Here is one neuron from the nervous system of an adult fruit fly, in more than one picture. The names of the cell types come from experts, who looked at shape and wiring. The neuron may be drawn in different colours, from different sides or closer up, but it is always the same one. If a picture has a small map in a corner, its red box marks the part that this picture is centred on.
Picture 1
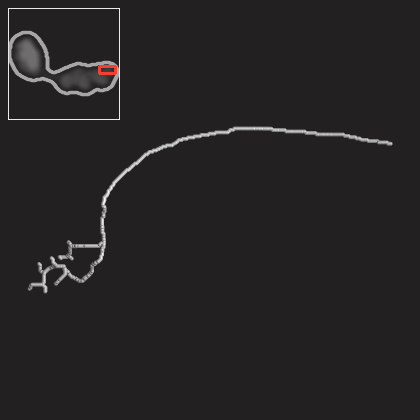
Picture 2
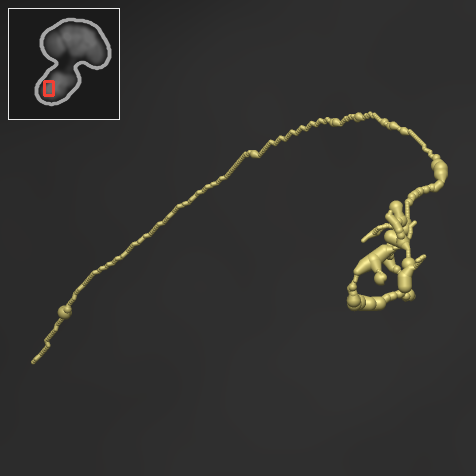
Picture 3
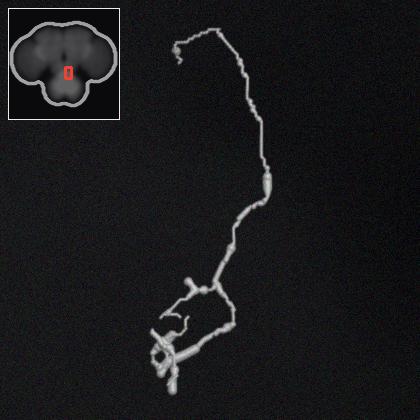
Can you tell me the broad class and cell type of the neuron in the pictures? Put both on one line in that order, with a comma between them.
sensory neuron entering the nerve cord, SNxx03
